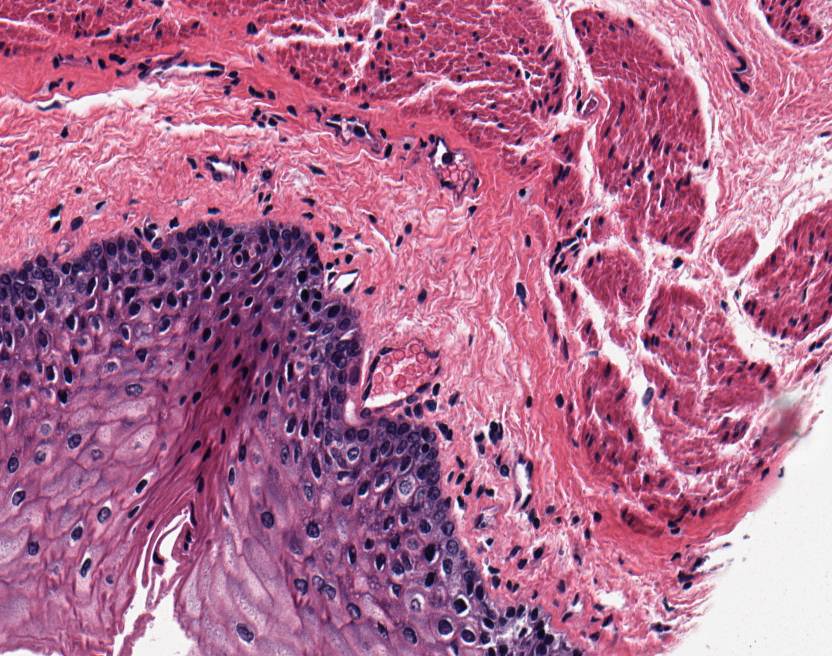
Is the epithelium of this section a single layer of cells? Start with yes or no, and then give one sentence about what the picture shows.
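No. Stratified squamous epithelium fills the lower left, loose connective tissue lies across the middle, and smooth muscle bundles occupy the top and right.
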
